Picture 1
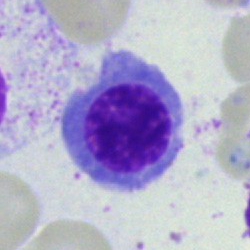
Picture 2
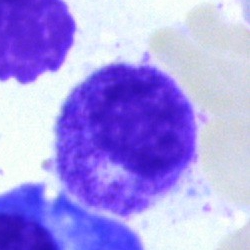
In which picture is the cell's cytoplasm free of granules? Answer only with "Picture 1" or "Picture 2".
Picture 1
